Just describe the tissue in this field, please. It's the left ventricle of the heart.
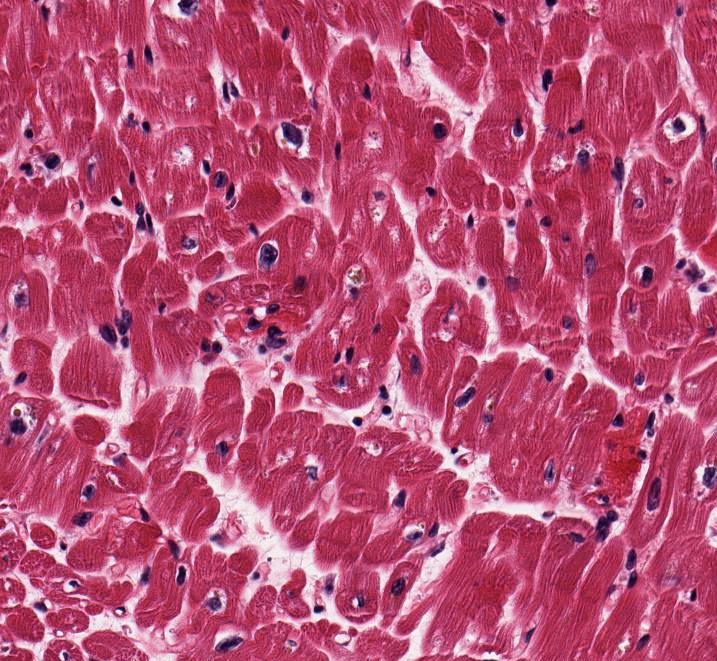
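Fibres branch and join adjacent fibres, forming a network rather than separate straight strands. Their cytoplasm stains deep pink-red. Fat cells are absent throughout the field.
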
